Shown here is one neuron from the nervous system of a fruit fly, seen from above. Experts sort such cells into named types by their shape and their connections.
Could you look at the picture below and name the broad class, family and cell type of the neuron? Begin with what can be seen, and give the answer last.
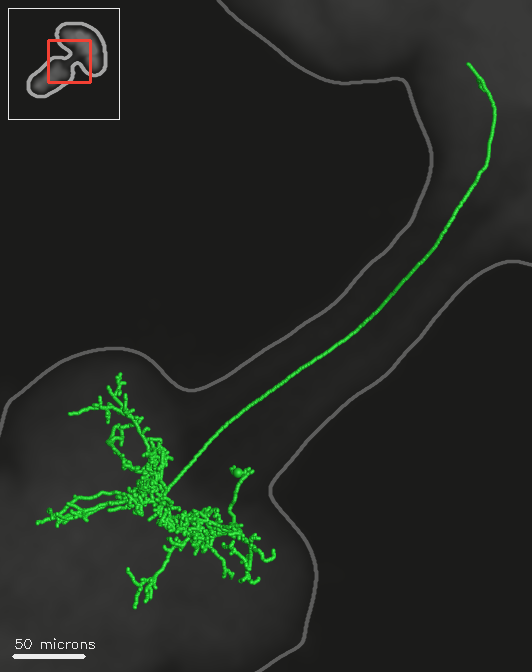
It reaches both the brain and the nerve cord, passing through the neck. By the scale bar it is about 400 microns tall in this view. The picture shows dozens of branch ends. This is an ascending neuron. The family is hemilineage 08B. It is of cell type AN08B043.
